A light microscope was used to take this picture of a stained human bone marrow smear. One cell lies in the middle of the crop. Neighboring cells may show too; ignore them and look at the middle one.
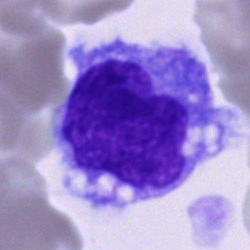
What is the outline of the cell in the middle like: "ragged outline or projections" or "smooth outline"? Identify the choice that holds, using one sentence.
The cell has an edge that is ragged or frayed, or carries projections, blebs or tags.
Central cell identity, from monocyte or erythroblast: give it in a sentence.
The centrally located cell in the crop is a monocyte.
